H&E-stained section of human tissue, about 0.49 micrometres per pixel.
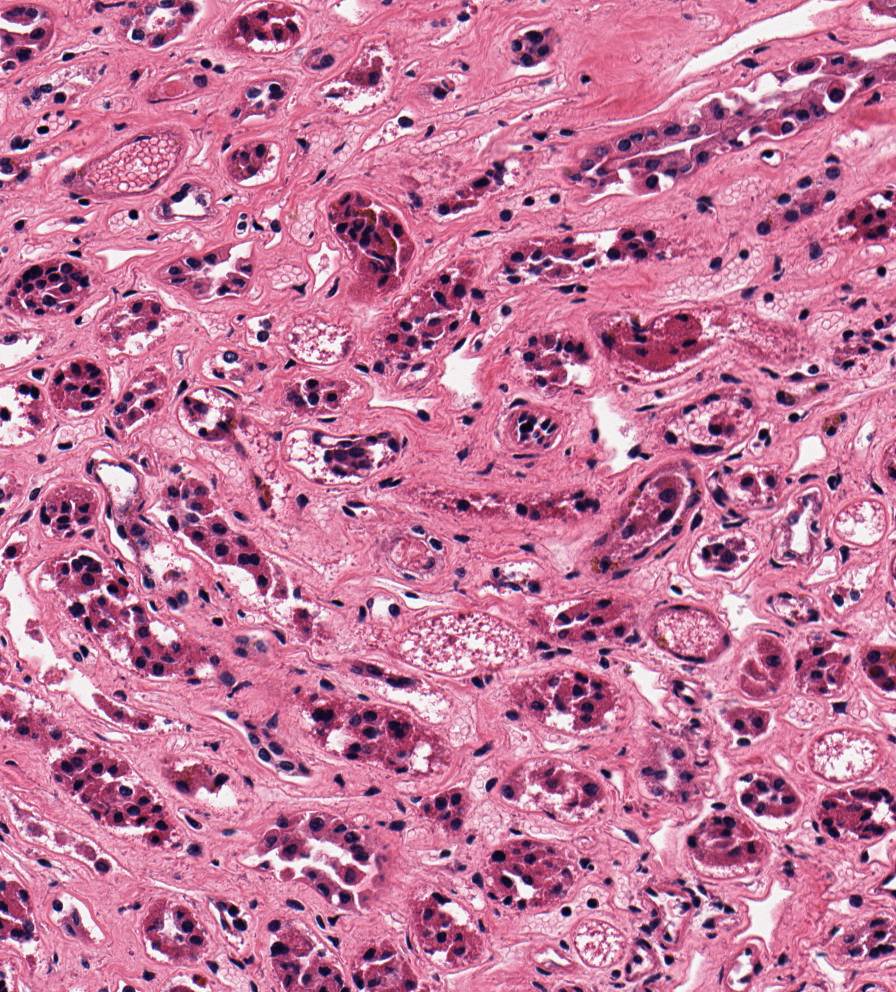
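Renal cortex. Small round to elongated tubules are scattered through the field in widened pink fibrous stroma. Cuboidal cells have round dark nuclei and granular pink cytoplasm; some, chiefly centrally and to the right, hold golden-brown granular pigment. White clefts around some tubules are shrinkage artefact.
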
